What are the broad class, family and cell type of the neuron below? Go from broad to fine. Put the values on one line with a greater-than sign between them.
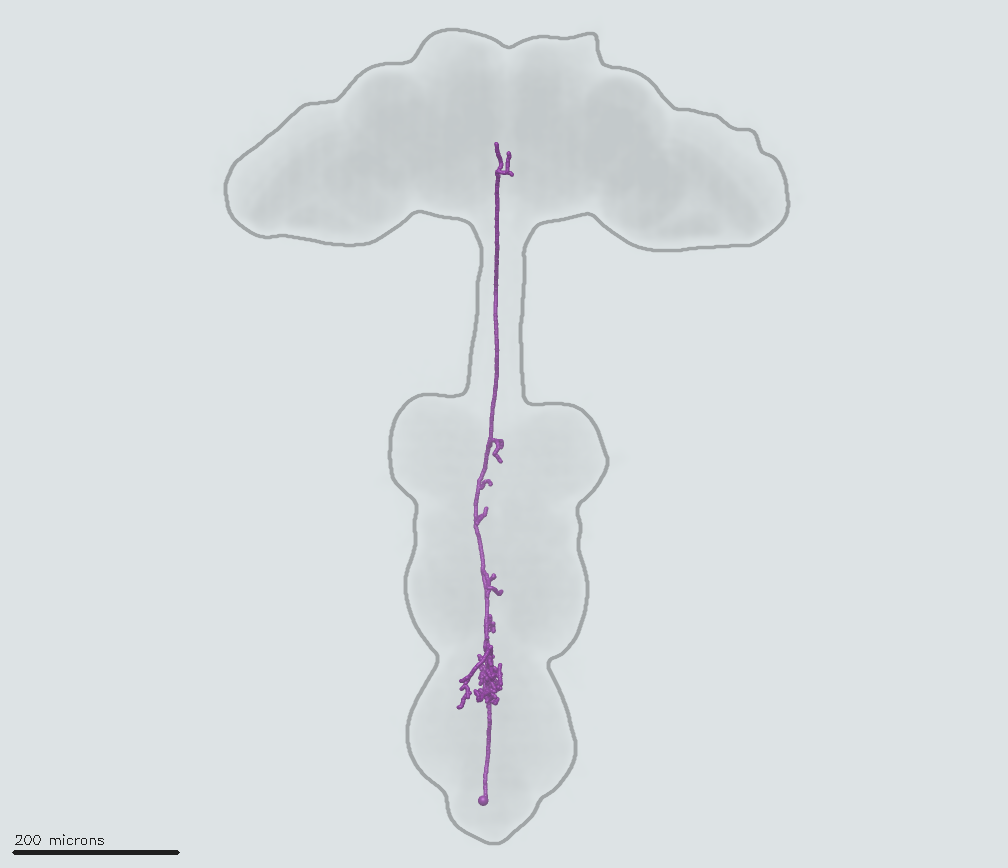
nerve-cord intrinsic neuron > hemilineage 05B > IN05B070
